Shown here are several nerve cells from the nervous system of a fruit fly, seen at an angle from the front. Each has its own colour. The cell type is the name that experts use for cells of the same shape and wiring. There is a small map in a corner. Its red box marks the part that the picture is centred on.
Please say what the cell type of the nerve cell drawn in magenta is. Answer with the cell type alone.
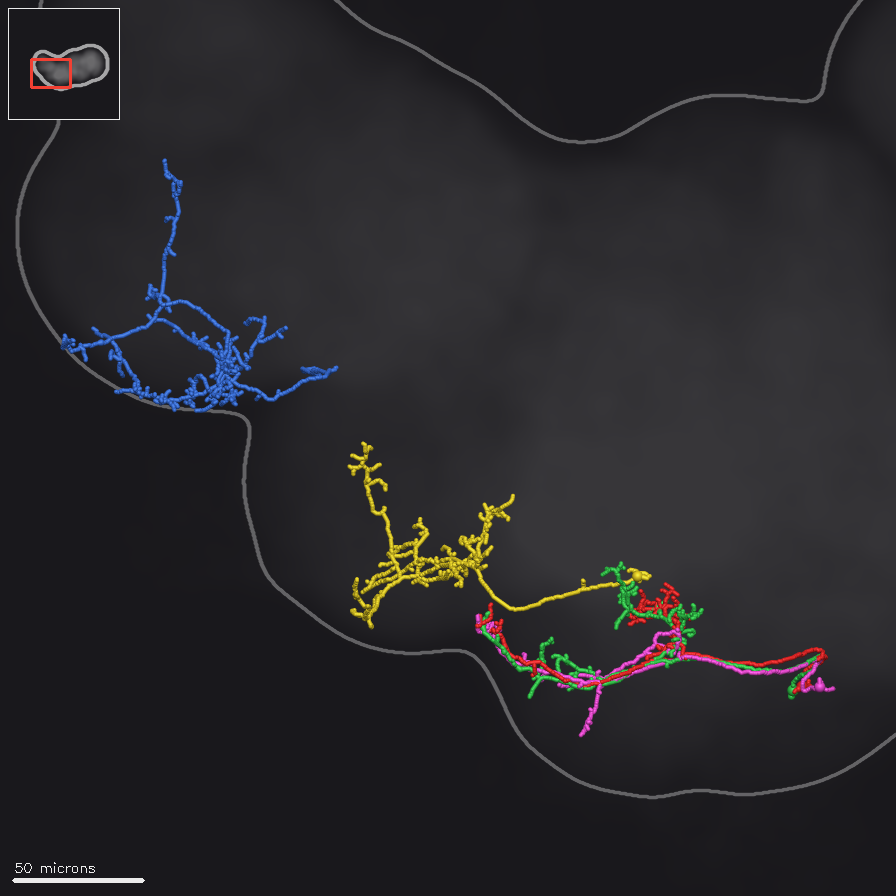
IN14A086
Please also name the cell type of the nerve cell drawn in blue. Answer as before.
IN14A028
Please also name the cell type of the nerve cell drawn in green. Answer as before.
IN14A077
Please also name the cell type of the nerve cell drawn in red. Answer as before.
IN14A096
